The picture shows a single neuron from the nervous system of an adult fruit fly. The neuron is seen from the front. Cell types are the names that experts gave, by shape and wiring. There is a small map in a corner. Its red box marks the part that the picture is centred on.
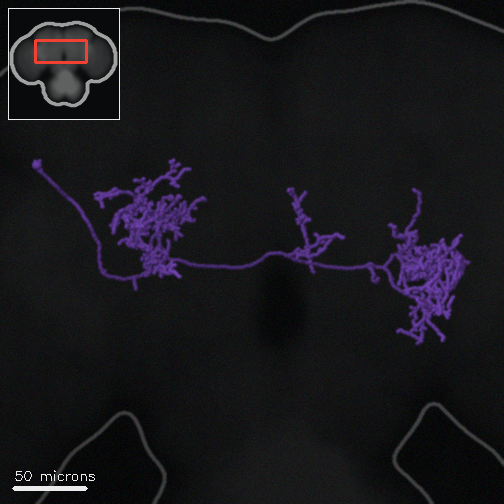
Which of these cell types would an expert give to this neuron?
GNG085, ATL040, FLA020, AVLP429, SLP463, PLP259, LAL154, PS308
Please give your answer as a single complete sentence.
This neuron is classified under the cell type PLP259.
